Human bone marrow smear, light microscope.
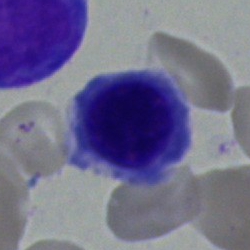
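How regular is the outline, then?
Roughly round, though slightly angular and uneven.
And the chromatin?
It stains a deep, dense dark purple.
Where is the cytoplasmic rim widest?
At the lower left, where the edge turns ragged with small bulges.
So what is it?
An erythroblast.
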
